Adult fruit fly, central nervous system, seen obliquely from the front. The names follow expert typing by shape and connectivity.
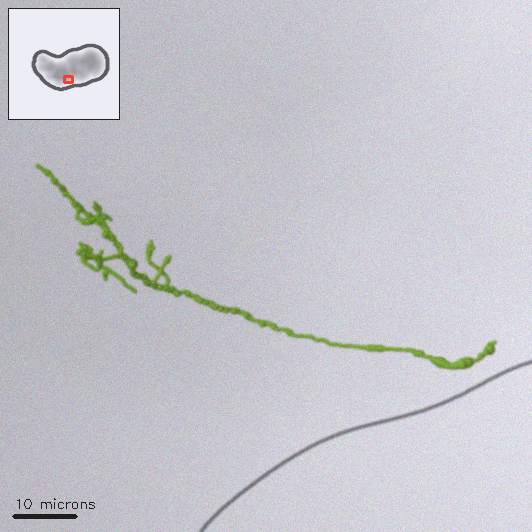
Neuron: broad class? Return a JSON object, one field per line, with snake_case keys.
{
 "broad_class": "sensory neuron entering the nerve cord"
}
